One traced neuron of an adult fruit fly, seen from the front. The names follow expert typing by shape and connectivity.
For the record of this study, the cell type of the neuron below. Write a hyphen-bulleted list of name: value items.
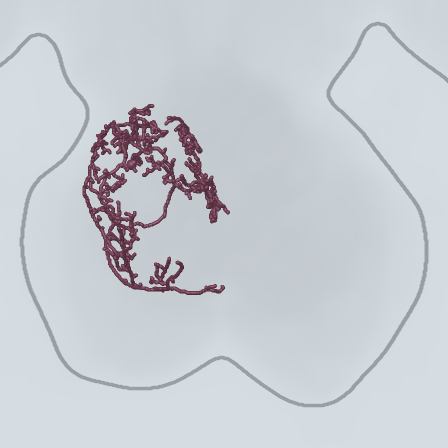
- cell type: IN19A060_b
